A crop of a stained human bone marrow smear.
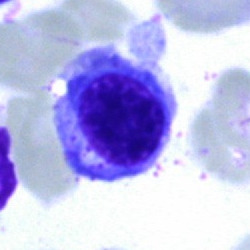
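Erythroblast, the central cell in this stained bone marrow smear. Its outline is roughly round, and the chromatin is dark purple and coarsely clumped. Note the deep blue cytoplasm, with a paler zone sitting just at the lower left of the nucleus.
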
